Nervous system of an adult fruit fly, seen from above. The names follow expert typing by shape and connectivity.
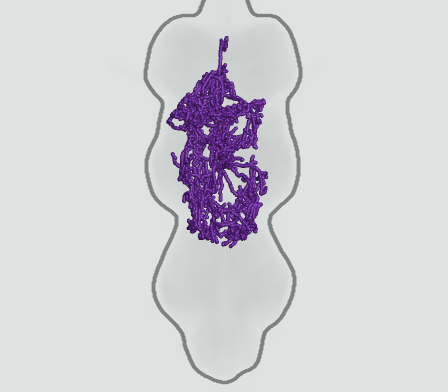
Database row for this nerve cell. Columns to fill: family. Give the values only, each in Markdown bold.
**hemilineage 27X**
